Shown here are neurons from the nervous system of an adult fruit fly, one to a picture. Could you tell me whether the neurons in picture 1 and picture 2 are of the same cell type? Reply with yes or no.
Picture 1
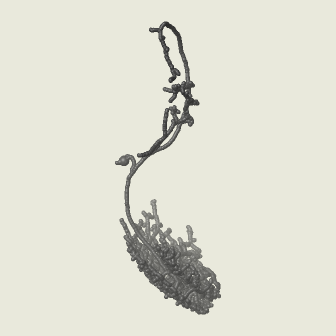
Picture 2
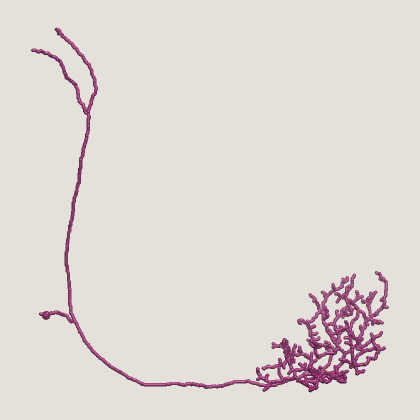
no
